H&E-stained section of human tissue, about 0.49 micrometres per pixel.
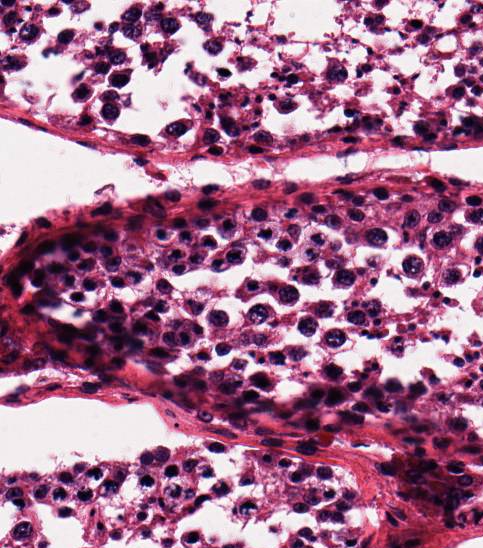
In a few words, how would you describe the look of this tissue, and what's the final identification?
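Tubules filled by many layers of rounded cells, not a single-layer epithelium. Cytoplasm pale pink to clear, with irregular white spaces between cells. Middle tubule: no clear open central lumen; cells span its whole width. Between tubules, only narrow strips of pink fibrous tissue; no fat. Testis.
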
